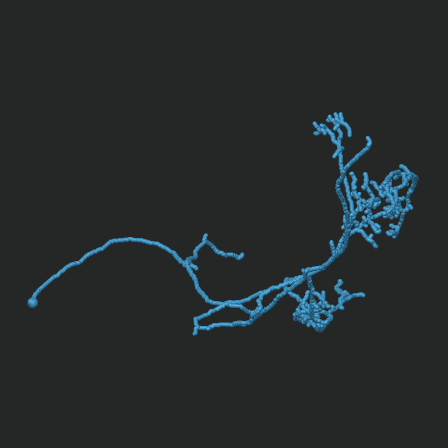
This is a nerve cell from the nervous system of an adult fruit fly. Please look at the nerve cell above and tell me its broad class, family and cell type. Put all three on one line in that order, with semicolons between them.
nerve-cord intrinsic neuron; hemilineage 23B; IN23B059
